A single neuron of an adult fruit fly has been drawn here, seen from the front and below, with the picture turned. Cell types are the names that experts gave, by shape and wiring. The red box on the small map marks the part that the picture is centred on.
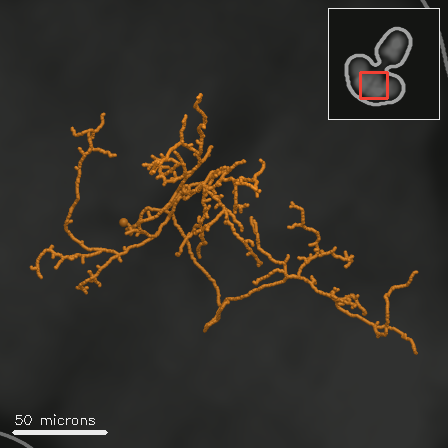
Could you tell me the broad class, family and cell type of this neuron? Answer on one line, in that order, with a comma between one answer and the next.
central-brain intrinsic neuron, hemilineage DM1_dorsal, CB4072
